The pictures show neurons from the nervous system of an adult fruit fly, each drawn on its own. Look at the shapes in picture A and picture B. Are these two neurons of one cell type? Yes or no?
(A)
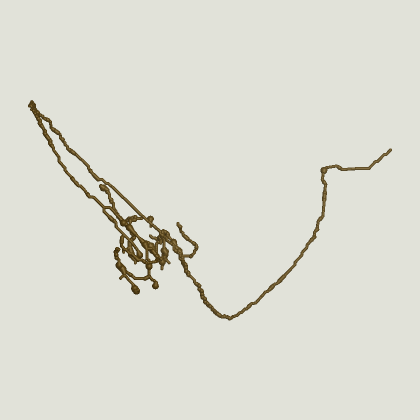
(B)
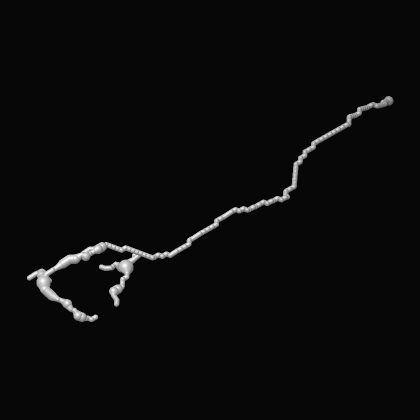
no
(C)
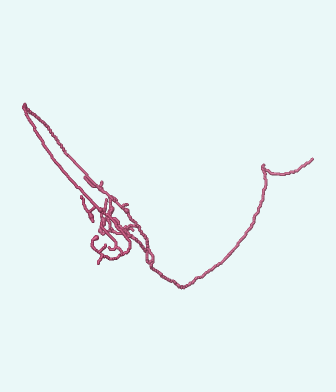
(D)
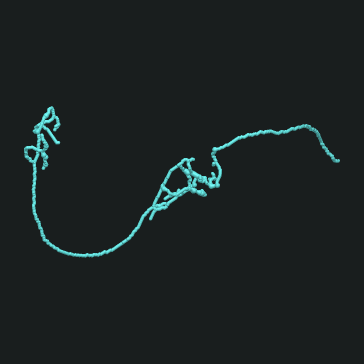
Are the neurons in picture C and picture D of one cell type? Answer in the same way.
yes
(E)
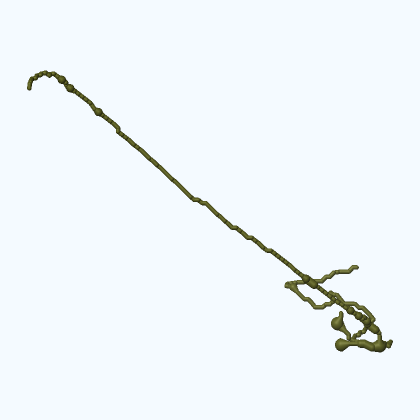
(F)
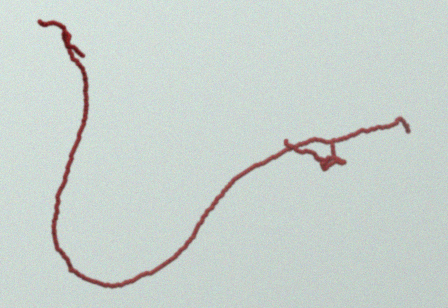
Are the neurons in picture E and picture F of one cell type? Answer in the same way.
yes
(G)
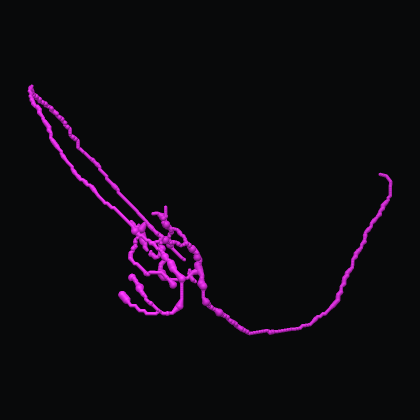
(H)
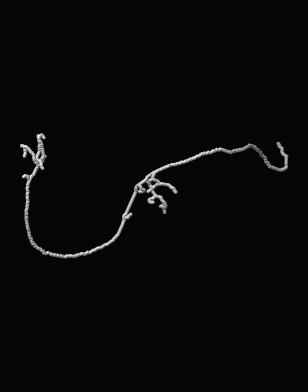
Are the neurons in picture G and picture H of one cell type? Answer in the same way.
yes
